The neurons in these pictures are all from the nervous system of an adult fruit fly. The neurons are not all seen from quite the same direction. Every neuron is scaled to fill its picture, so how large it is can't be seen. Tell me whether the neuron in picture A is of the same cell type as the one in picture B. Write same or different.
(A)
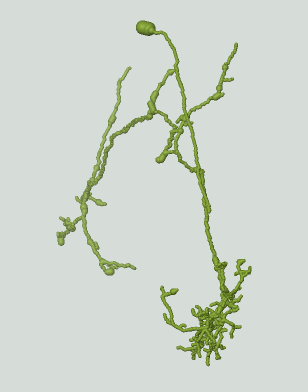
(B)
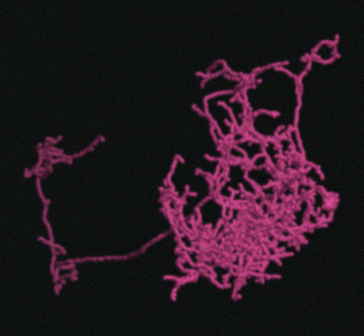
different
